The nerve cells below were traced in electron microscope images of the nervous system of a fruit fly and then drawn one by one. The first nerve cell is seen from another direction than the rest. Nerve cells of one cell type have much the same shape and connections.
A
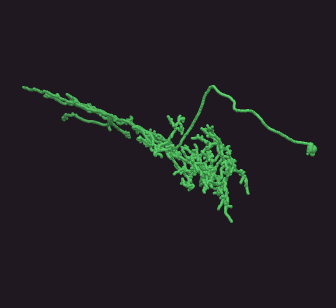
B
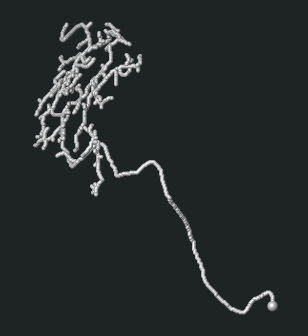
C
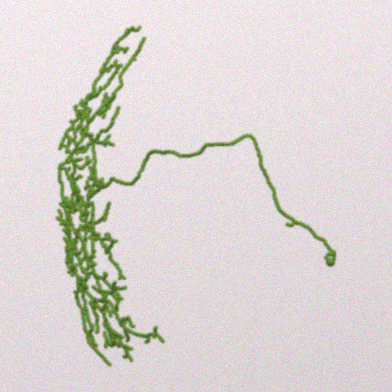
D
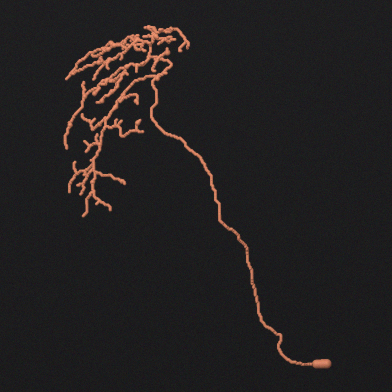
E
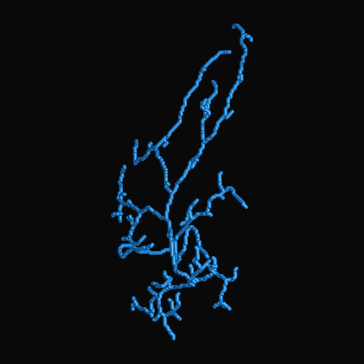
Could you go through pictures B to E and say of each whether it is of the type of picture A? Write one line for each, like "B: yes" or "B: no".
B: no
C: no
D: no
E: no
